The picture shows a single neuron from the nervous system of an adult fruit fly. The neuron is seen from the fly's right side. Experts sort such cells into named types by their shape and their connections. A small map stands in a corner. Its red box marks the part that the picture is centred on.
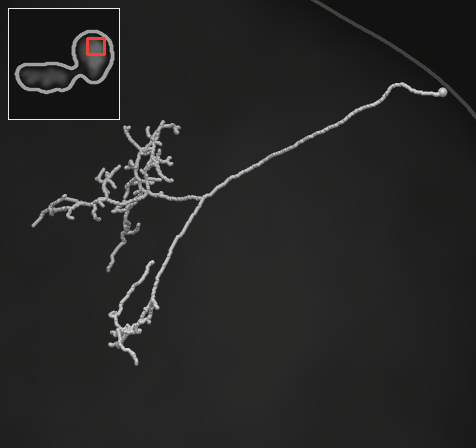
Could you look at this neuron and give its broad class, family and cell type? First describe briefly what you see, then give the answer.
The cell body can be seen at the upper right of the picture. As drawn here it is wider than it is tall. Its broad class is central-brain intrinsic neuron. Its family is hemilineage SMPad2. It is of cell type IB004_a.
